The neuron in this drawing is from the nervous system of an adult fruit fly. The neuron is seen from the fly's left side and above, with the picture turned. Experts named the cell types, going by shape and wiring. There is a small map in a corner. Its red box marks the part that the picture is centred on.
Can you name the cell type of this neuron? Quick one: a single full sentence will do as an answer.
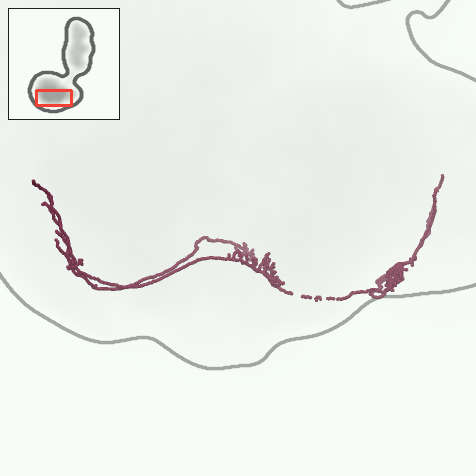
What this neuron is, by cell type, is PRW075.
